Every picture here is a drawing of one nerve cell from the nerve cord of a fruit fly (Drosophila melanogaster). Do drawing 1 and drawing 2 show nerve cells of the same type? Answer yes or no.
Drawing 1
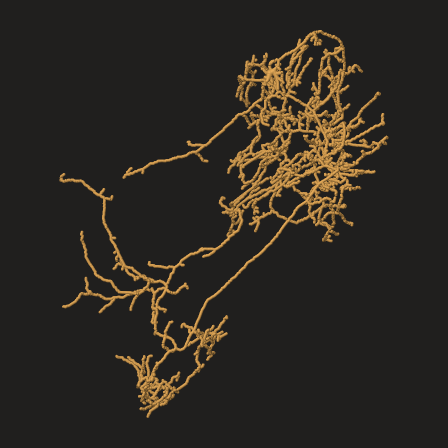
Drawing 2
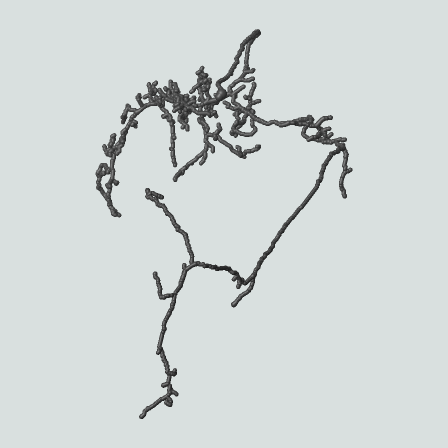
no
